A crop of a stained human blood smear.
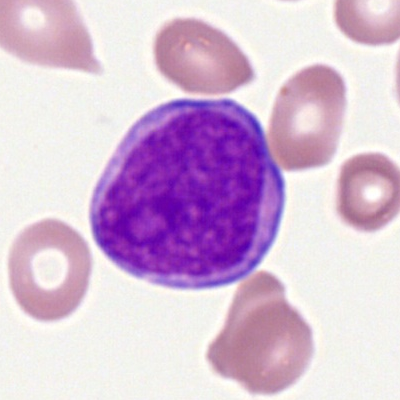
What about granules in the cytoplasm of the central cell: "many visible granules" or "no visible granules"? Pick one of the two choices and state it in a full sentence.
Within its cytoplasm there is no visible granule.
